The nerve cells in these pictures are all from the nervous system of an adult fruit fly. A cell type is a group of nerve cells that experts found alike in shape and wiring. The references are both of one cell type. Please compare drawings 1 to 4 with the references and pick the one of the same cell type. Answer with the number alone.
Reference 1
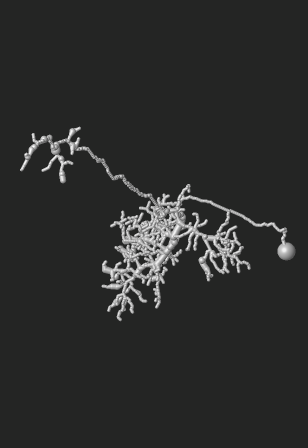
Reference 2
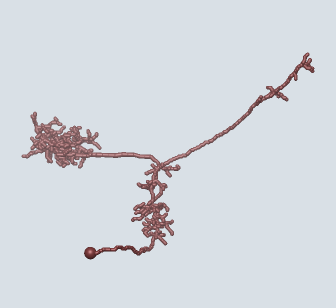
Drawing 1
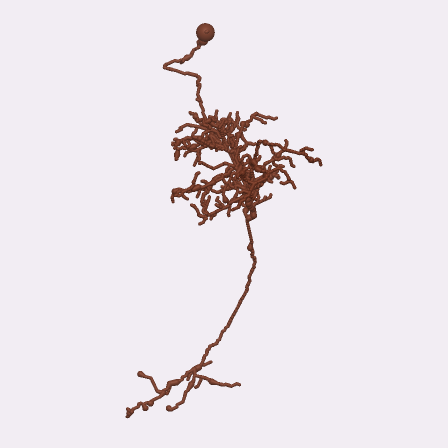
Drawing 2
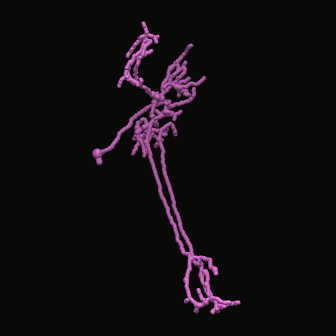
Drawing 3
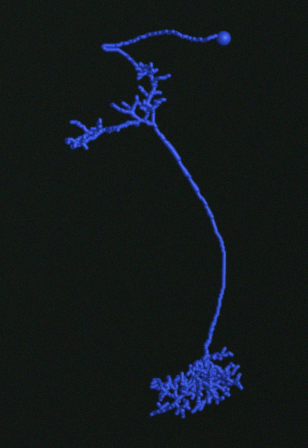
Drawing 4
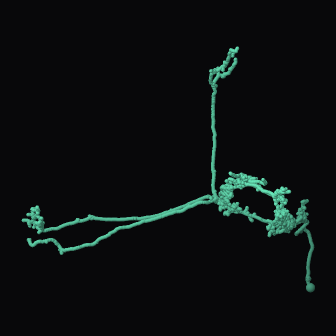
3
